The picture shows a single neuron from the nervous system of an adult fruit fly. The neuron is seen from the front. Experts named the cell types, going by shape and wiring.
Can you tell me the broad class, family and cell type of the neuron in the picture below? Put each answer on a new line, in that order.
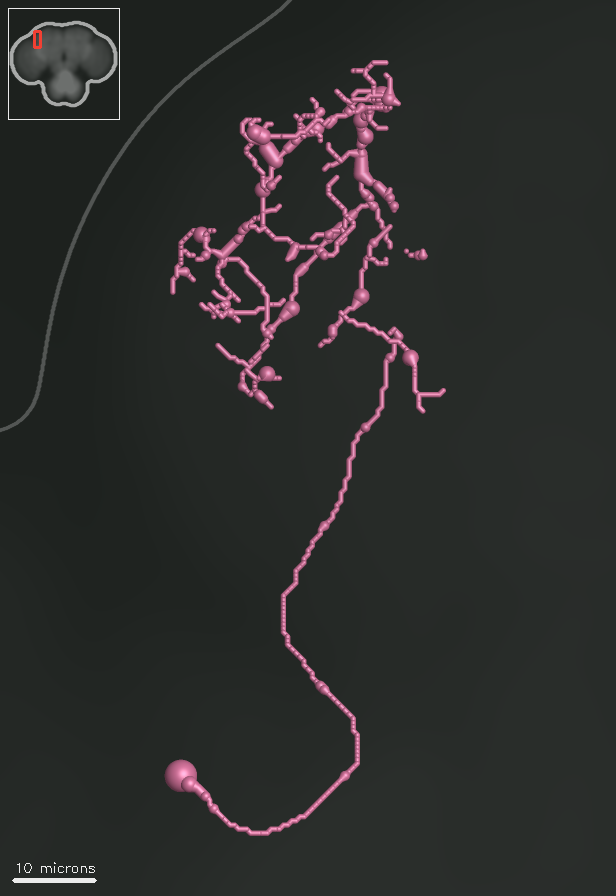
central-brain intrinsic neuron
hemilineage LHa3
CB2743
